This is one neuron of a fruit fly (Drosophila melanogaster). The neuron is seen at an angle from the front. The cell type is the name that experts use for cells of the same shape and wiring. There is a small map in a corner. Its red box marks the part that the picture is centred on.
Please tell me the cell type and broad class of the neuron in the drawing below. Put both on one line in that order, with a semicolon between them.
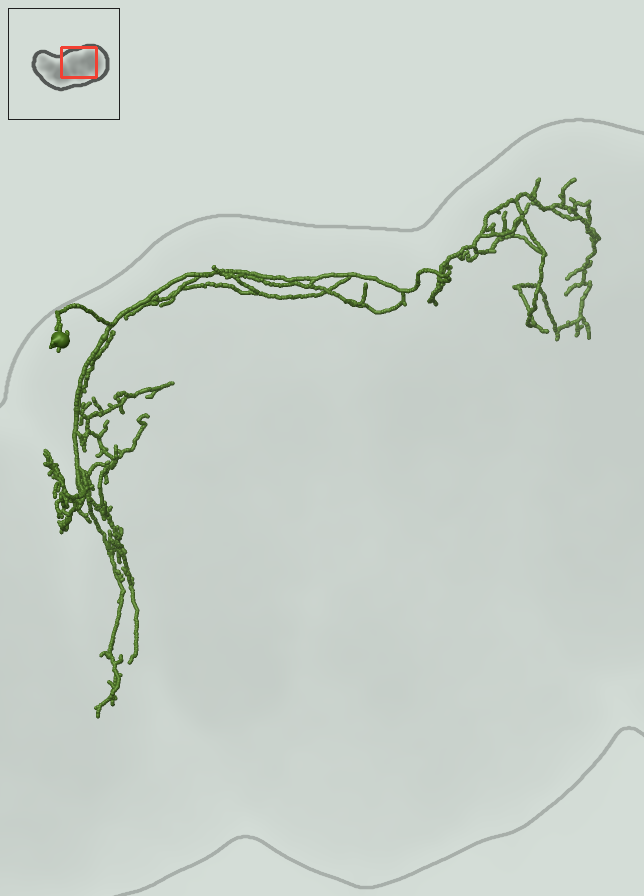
aMe13; central-brain intrinsic neuron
